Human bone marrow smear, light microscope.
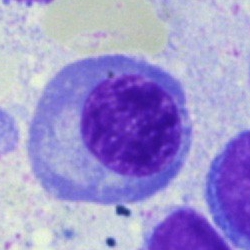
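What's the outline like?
Round to slightly oval, with a smooth edge.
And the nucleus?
Coarsely clumped chromatin, dark blocks separated by paler spots, and no distinct nucleolus.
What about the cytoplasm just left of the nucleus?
A paler zone lies there.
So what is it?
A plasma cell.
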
